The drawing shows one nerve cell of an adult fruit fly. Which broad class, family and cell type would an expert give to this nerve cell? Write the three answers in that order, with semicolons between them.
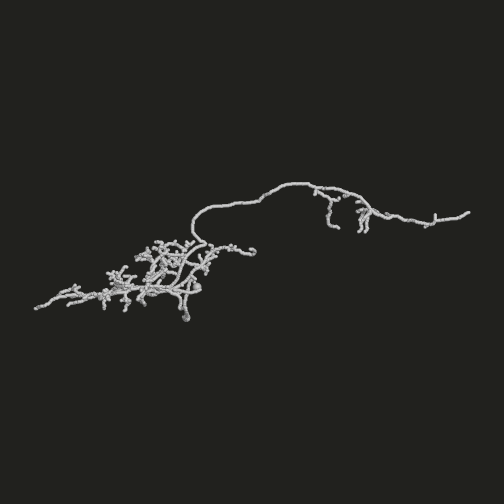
nerve-cord intrinsic neuron; hemilineage 11A; IN11A034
